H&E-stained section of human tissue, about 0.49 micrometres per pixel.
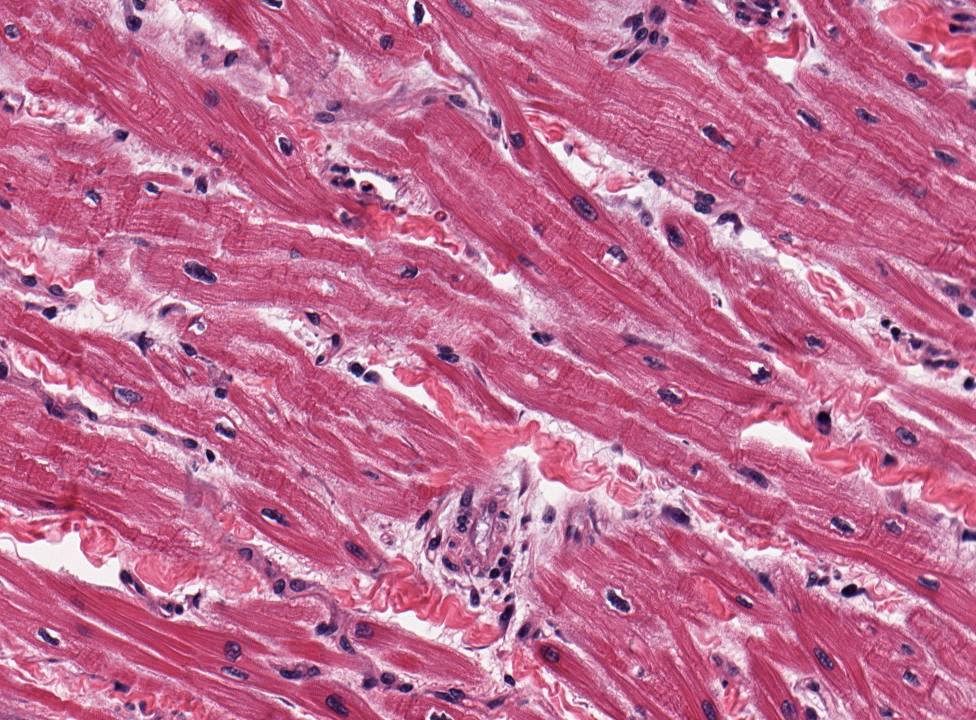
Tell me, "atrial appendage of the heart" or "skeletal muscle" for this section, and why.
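Atrial appendage of the heart, not skeletal muscle. Deciding feature: the fibres branch and join neighbouring fibres, forming a network.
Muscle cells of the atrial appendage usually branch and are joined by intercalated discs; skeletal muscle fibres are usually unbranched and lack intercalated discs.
Also seen: fibres run in parallel diagonally across the whole field, upper left to lower right. Pink cytoplasm with faint cross-striations. Thin wavy pink collagen strands in the narrow spaces between fibres.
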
